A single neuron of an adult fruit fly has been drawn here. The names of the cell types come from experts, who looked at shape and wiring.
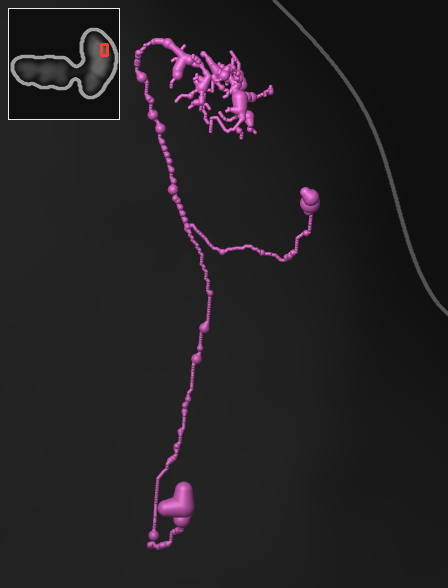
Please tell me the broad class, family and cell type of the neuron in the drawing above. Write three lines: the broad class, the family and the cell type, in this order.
central-brain intrinsic neuron
hemilineage AOTUv4_dorsal
TuBu02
